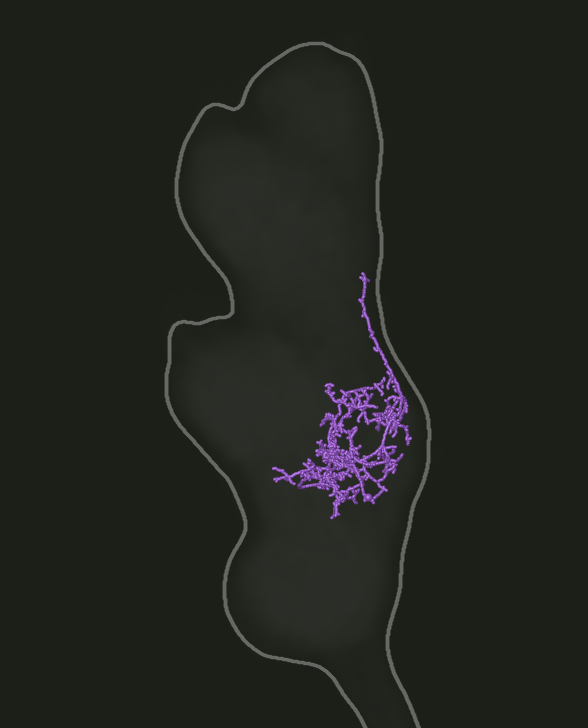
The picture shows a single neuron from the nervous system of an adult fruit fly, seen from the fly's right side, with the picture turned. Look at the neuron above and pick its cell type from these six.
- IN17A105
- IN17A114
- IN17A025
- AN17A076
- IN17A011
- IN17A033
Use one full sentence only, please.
It is IN17A033 that is the cell type of the neuron.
